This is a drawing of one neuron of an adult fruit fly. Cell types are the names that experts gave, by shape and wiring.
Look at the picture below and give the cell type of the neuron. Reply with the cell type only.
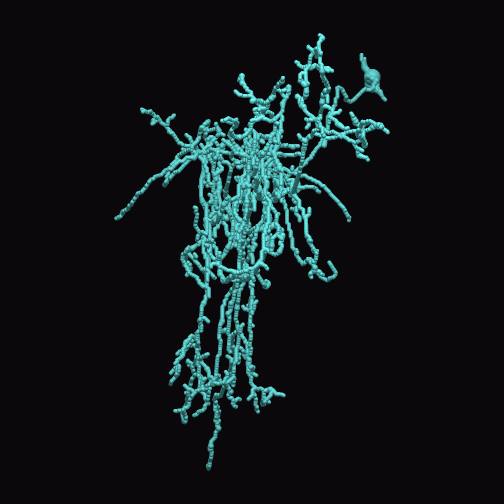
IN05B042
